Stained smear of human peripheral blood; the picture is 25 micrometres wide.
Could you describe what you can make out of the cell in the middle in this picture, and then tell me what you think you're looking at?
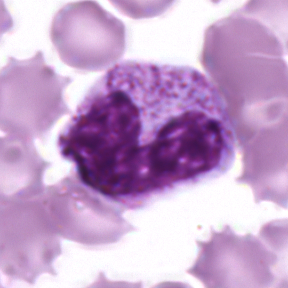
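Two large nuclear lobes are present, one on the left and one on the right, joined along the lower side of the cell. No nucleoli are visible. Most of the cytoplasm lies above the nucleus, between the lobes. The cell is a band neutrophil.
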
